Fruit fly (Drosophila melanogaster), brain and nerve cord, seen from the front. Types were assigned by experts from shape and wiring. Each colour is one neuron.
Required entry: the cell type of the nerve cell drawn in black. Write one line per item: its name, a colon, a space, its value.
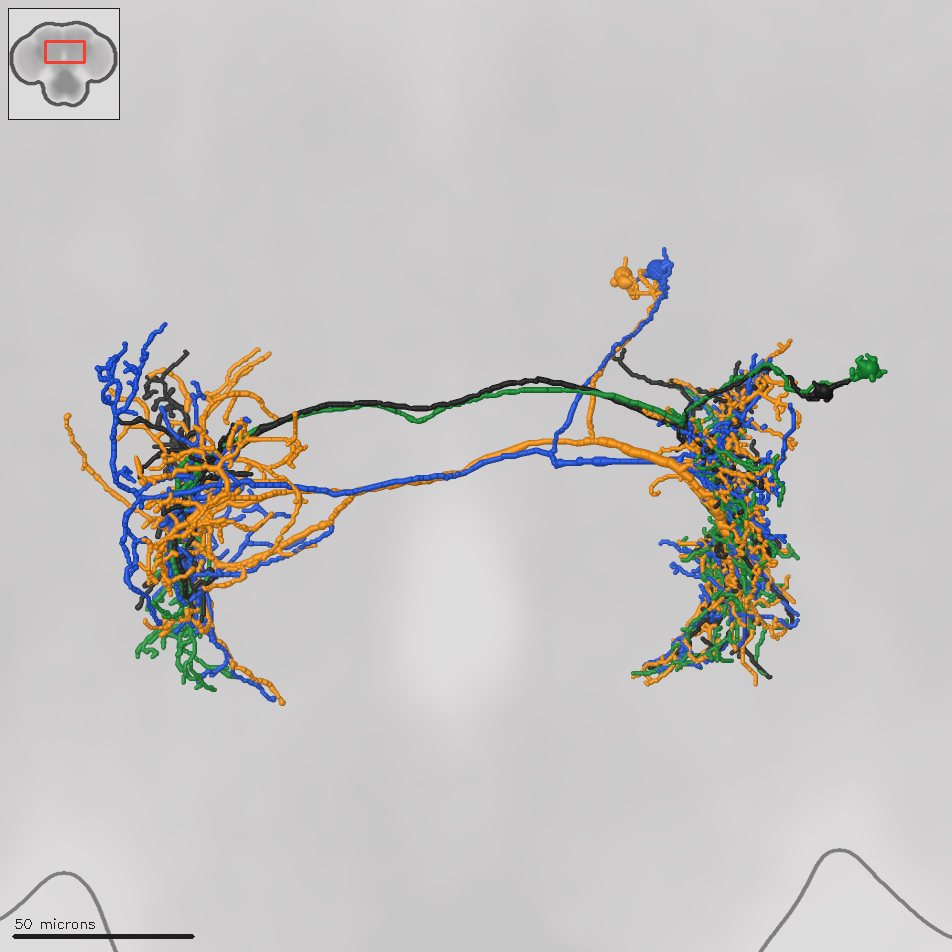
cell type: PS099_a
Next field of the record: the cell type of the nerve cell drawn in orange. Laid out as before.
cell type: PS196_a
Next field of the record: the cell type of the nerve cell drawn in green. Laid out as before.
cell type: PS099_b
